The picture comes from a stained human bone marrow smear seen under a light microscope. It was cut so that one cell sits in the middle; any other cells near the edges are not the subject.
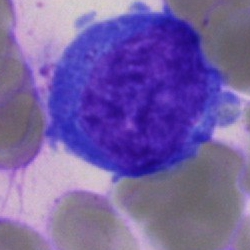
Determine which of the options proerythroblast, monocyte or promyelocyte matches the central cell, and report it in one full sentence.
By classification, the middle cell of this crop is a proerythroblast.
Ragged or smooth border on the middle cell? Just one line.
The cell membrane follows an uneven contour, either ragged or bearing projections.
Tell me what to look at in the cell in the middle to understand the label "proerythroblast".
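Outline first: roughly round, with an irregular, bumpy edge. Next, small rounded blebs bulge from the upper and right edges of the cell. Cytoplasm colour: a deep blue. Last, the rim of cytoplasm is wider on the left side of the nucleus than on the right. That is what this proerythroblast shows.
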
